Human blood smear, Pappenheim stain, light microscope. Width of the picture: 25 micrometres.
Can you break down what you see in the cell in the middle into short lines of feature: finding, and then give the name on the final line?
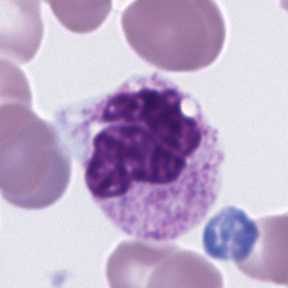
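Lobes: several, divided by deep folds in an irregular nucleus.
Position: nucleus in the upper part of the cell, wider band of cytoplasm below.
Chromatin: dark purple, coarsely clumped.
Upper left edge: paler, bluish cytoplasm with few granules.
Cell type: segmented neutrophil.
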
